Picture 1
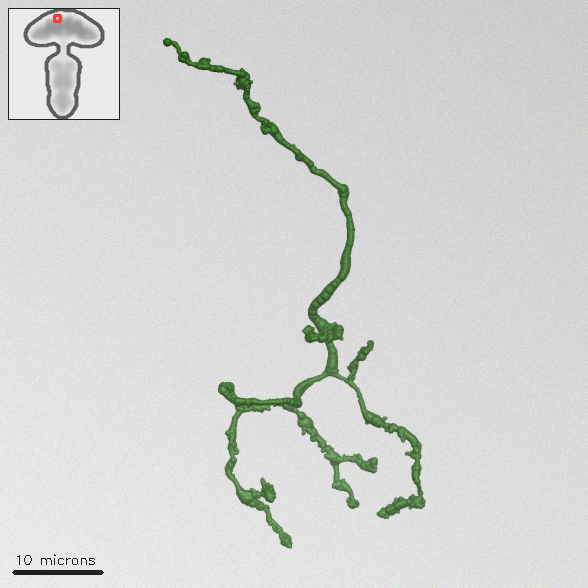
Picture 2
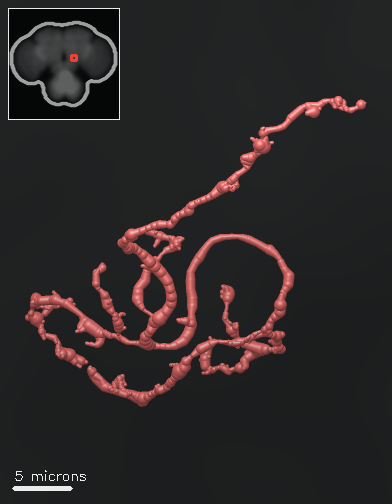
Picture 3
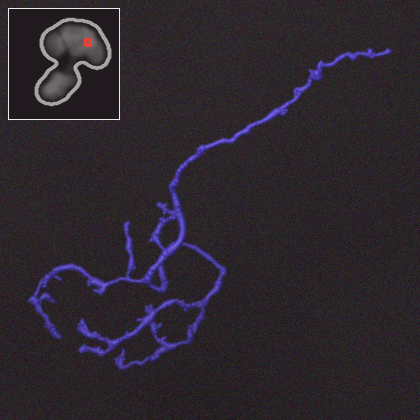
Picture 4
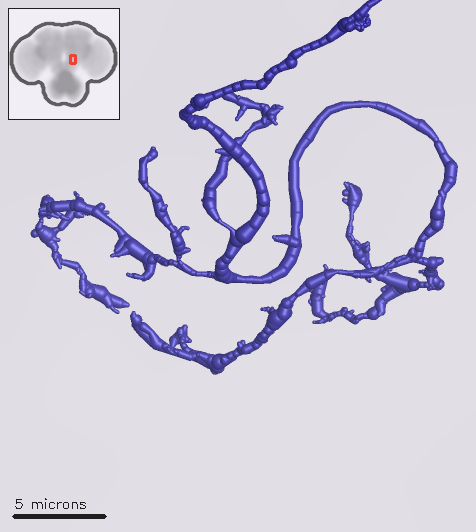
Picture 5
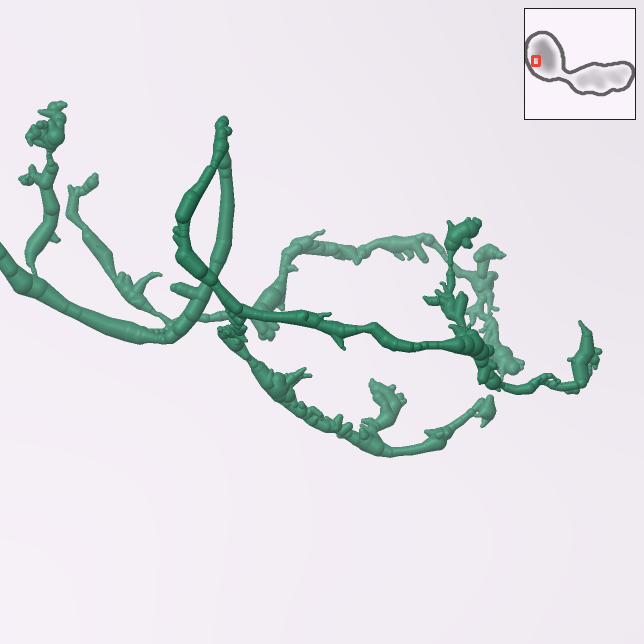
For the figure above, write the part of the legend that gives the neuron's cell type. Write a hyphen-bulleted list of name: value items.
- cell type: ORN_V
